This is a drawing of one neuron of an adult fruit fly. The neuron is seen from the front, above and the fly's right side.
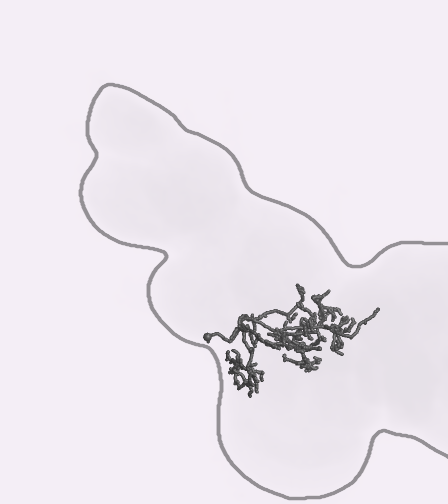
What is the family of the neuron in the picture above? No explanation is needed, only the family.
hemilineage 03A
